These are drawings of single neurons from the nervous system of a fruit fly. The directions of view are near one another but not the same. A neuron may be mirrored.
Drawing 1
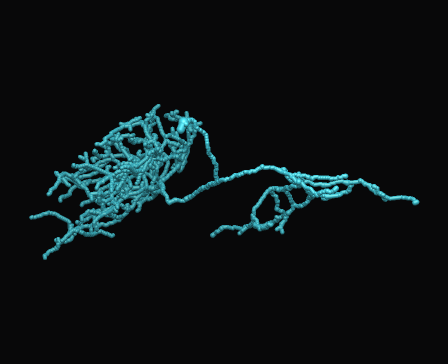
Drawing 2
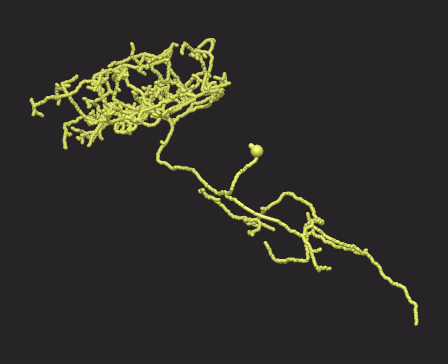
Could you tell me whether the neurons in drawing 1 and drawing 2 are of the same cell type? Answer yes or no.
yes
